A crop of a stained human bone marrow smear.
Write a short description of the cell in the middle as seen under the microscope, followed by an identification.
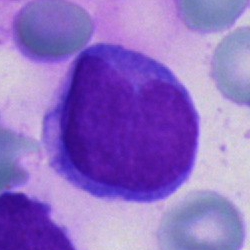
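Chromatin first: finely textured, evenly dark purple, no coarse clumps. Cytoplasm next: a thin rim, widest on the lower left side, with no granules seen. Finally, part of another nucleated cell appears in the lower left corner of the picture. This is a blast.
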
